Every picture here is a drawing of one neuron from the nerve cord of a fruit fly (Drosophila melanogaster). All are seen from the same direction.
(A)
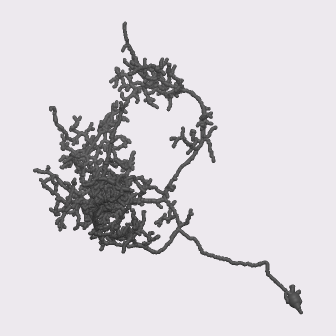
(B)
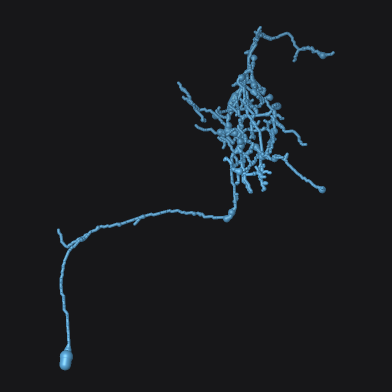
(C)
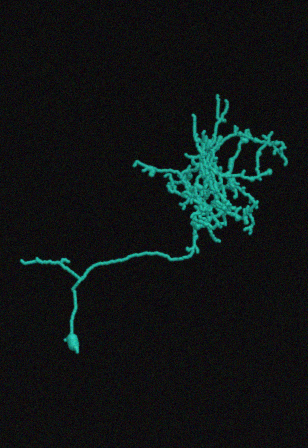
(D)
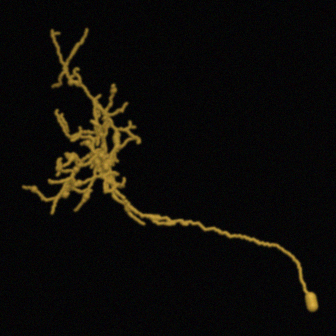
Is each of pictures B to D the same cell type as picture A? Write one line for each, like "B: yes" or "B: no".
B: no
C: no
D: no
